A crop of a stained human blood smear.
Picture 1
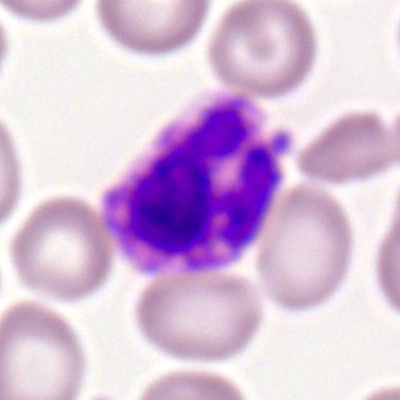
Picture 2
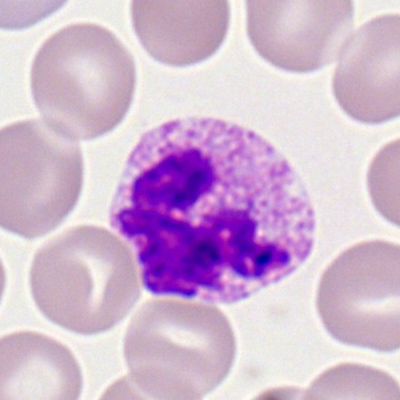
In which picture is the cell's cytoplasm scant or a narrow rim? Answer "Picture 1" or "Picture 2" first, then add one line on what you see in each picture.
Picture 1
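In picture 1: Only a narrow rim of cytoplasm shows around the dark mass.
In picture 2: The cytoplasm is plentiful and pale pink-lilac.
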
